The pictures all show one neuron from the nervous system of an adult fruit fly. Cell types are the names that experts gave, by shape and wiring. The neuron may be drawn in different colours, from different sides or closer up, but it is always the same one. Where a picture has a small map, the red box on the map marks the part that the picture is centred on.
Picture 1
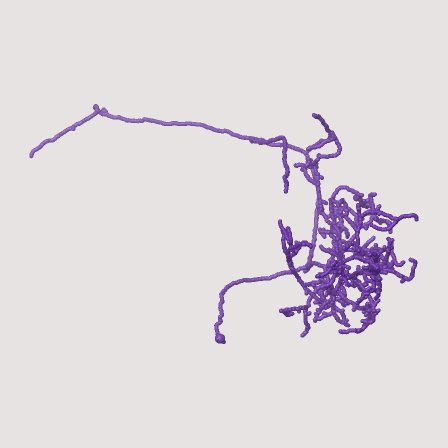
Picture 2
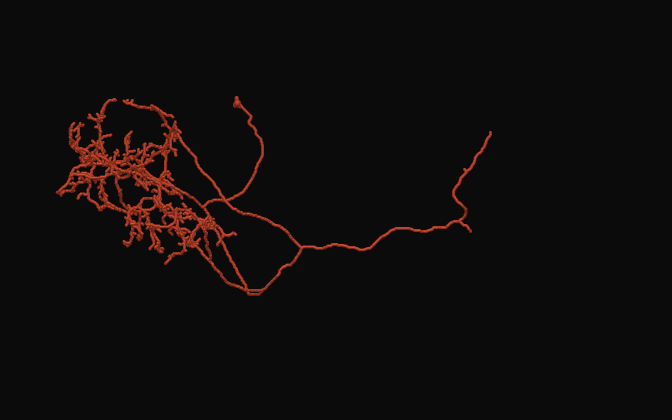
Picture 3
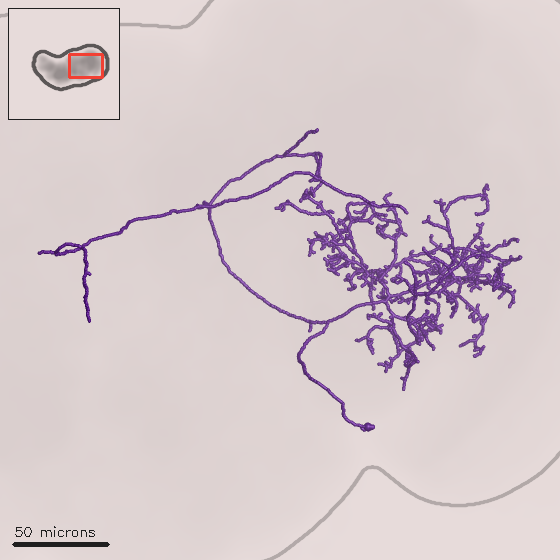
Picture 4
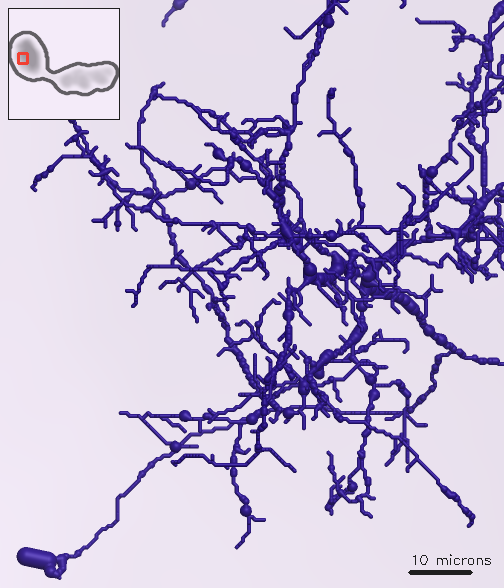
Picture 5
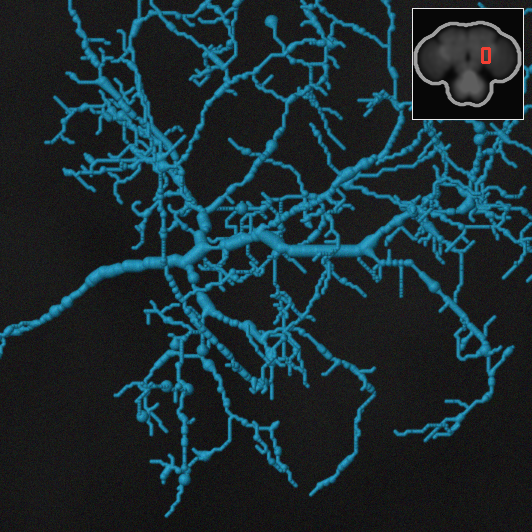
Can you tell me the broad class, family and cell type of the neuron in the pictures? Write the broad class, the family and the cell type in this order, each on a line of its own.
central-brain intrinsic neuron
hemilineage LALv1_ventral
CB1498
